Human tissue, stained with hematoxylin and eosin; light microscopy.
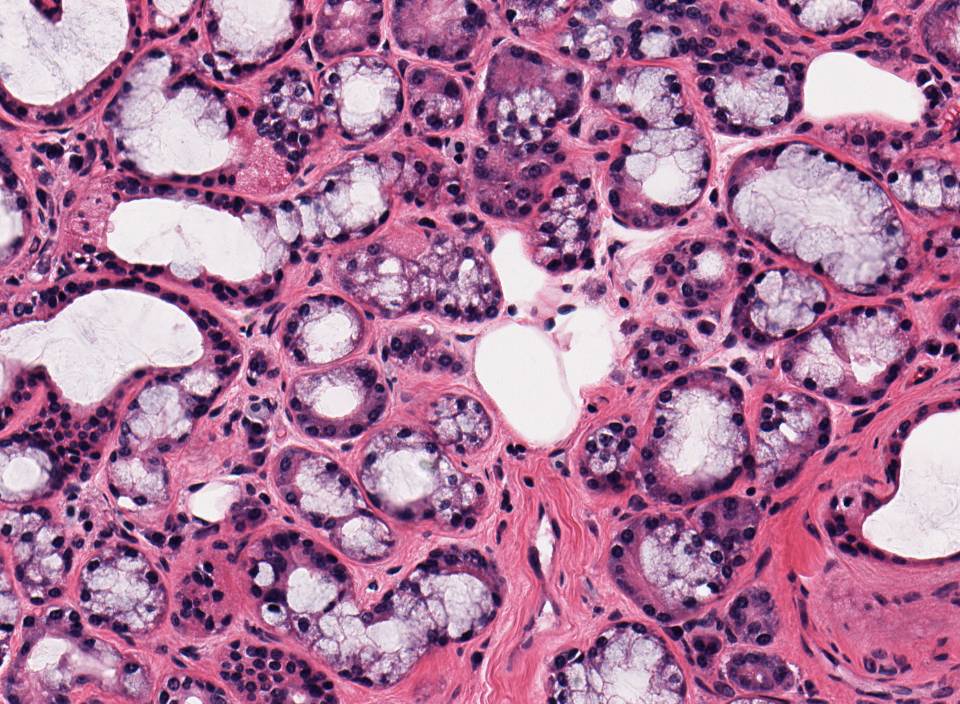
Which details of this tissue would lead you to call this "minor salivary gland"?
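In this minor salivary gland, most units consist of mucous cells with pale, bubbly grey-white cytoplasm, their small dark nuclei pressed against the outer edge of each unit.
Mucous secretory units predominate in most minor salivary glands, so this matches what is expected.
The picture also shows several enlarged lumens, at the left edge, upper right and centre, holding pale whitish material rather than cells. Pink collagenous stroma is thickest towards the lower right.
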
